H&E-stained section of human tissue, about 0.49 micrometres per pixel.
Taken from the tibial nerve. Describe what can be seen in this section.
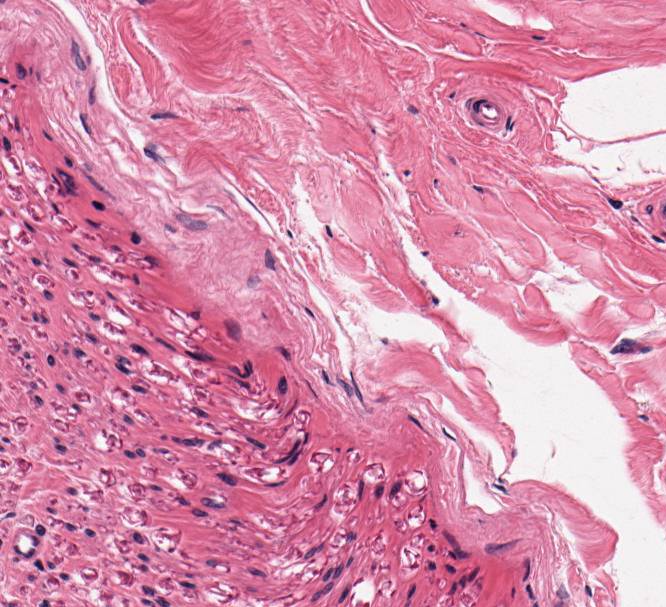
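Epithelium fills the lower left and connective tissue the upper right, with the boundary running diagonally from upper left to lower right. This epithelium is stratified, built of many layers of polygonal cells. In the lower left, many of these cells show a clear space around a small dark nucleus. Near the top, just right of centre, you'll find a single small vessel with a round lumen.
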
